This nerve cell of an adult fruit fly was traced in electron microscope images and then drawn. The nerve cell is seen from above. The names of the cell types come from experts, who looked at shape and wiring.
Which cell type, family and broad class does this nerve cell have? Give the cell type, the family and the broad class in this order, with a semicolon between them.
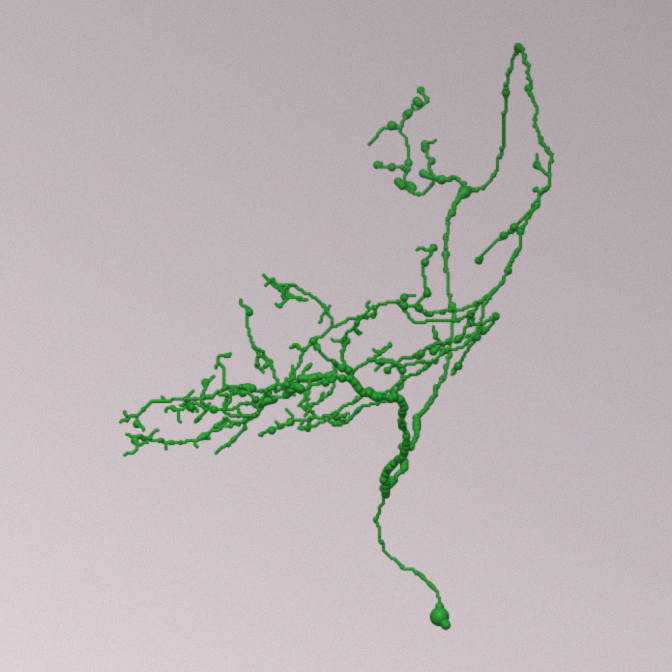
CB1858; hemilineage DM2_central; central-brain intrinsic neuron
